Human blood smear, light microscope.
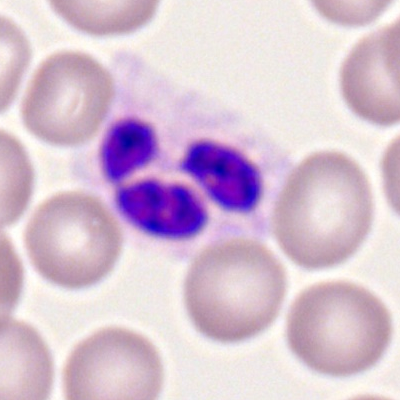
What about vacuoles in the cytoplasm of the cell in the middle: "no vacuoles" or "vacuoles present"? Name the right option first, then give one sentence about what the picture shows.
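No vacuoles. No vacuoles are visible in the cytoplasm.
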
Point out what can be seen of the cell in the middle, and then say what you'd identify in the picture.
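Coarse clumps of dark purple chromatin make up the nucleus. Pale pinkish-lilac cytoplasm is plentiful and reaches well beyond the nuclear lobes. The outline of the cell is irregular rather than round. Students should name this cell a segmented neutrophil.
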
